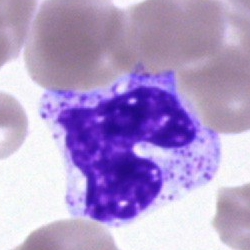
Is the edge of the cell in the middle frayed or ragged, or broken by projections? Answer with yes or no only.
Yes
